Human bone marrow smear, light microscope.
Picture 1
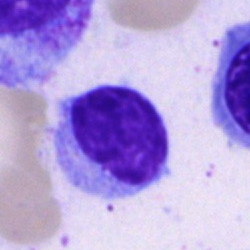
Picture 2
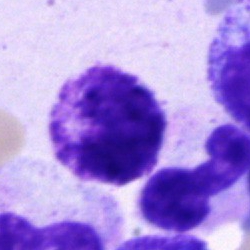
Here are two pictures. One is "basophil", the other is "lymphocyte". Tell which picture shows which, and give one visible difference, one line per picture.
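The cell in picture 1 is a lymphocyte. No granules are seen in the cytoplasm.
The cell in picture 2 is a basophil. Coarse dark purple granules cover most of the cell.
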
